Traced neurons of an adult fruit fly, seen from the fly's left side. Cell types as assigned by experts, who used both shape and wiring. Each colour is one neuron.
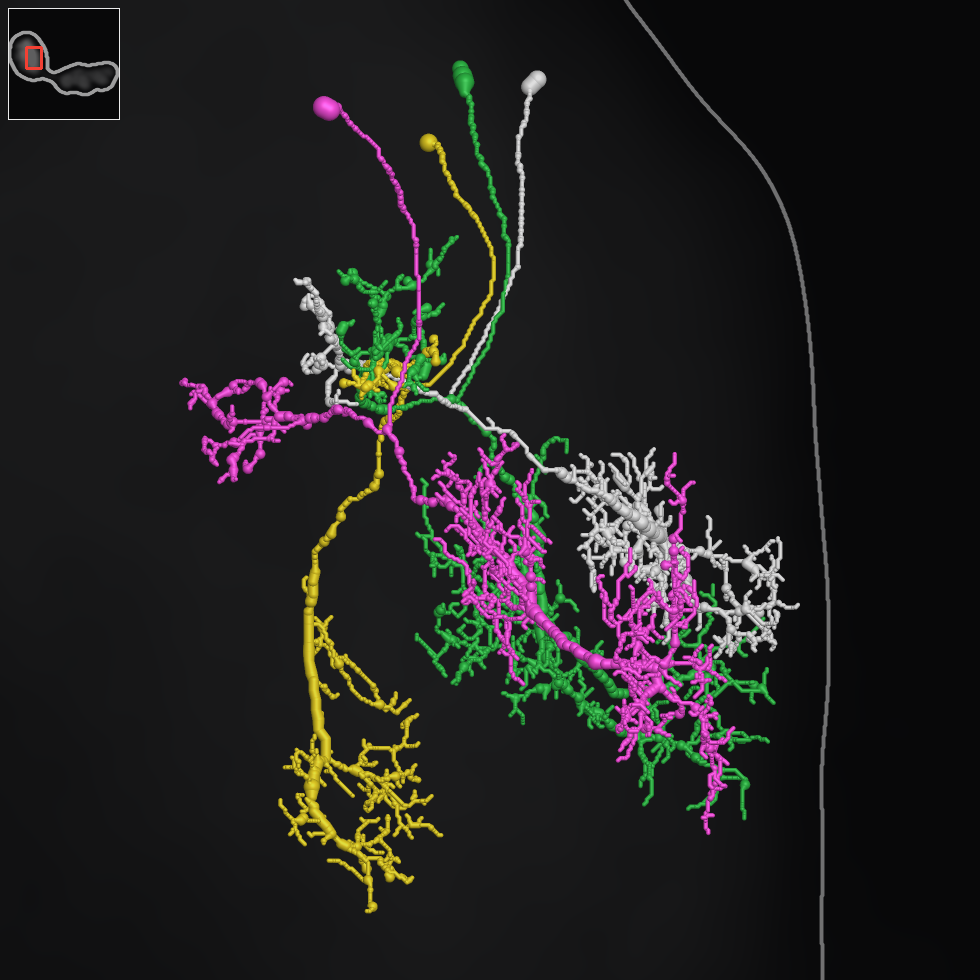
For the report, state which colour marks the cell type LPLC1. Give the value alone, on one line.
white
